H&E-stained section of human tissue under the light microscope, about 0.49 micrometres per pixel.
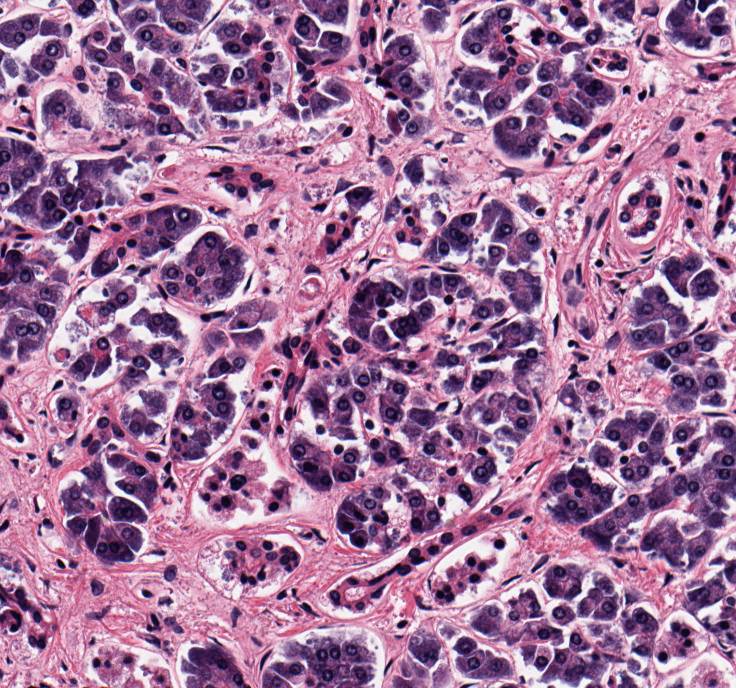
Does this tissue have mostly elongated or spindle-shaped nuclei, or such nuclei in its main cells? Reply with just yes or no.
No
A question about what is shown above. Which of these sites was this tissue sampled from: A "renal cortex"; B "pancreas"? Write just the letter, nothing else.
B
